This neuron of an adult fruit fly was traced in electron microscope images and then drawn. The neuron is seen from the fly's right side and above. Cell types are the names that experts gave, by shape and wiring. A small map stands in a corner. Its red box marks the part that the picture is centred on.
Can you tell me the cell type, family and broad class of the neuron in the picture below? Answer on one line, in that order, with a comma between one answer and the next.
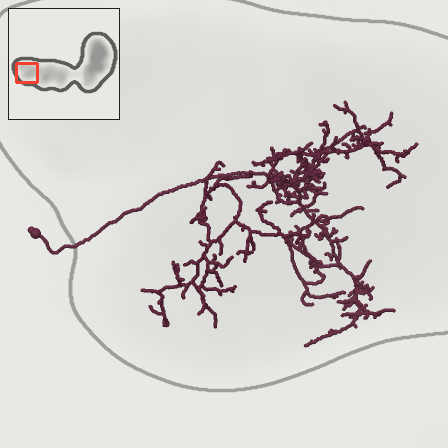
IN03A055, hemilineage 03A, nerve-cord intrinsic neuron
